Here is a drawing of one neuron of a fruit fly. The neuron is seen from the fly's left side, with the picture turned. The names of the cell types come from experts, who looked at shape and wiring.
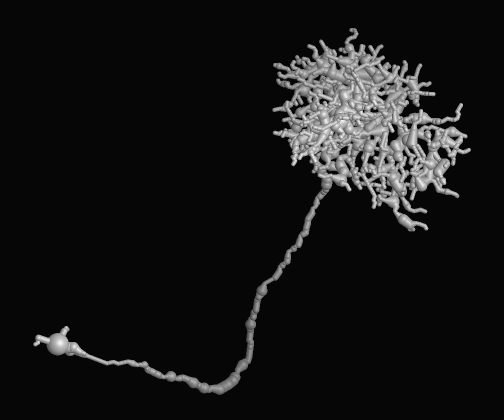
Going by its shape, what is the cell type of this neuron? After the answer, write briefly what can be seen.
The cell type is Pm4. It is an optic-lobe intrinsic neuron. The cell body is at the lower left of the picture. The picture shows dozens of branch ends.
